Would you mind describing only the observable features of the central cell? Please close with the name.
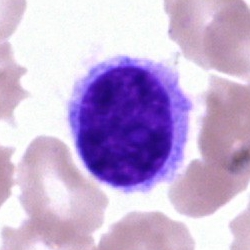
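The nucleus occupies most of the cell, so the cytoplasm forms only a thin rim. That rim is broader on the right side than on the left. The chromatin stains dark purple and is coarsely clumped. At its outer edge the cytoplasm looks slightly ragged rather than sharp. This is a hairy cell.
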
